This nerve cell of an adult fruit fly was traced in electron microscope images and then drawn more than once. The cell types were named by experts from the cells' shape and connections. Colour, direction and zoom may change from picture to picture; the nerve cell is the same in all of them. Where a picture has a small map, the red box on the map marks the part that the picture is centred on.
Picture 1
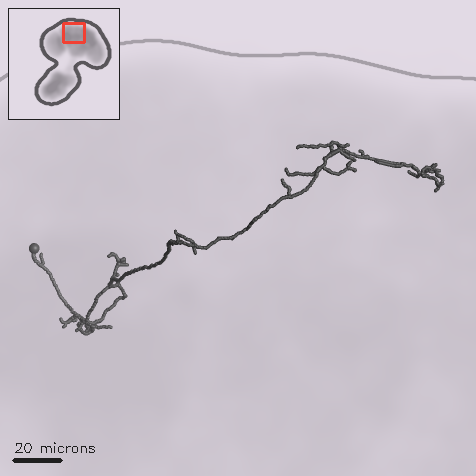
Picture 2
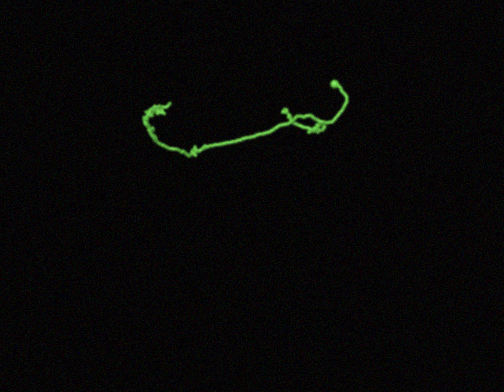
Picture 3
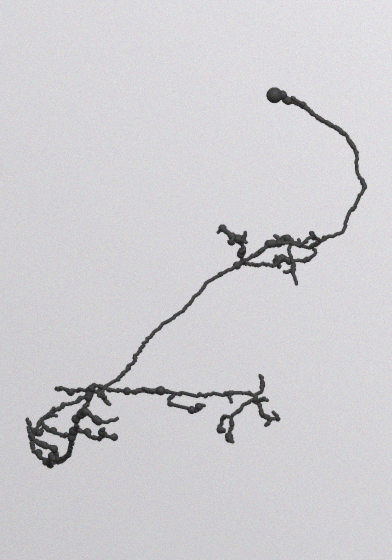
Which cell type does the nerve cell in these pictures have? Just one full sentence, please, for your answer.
The cell type name for this nerve cell is KCg-d.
